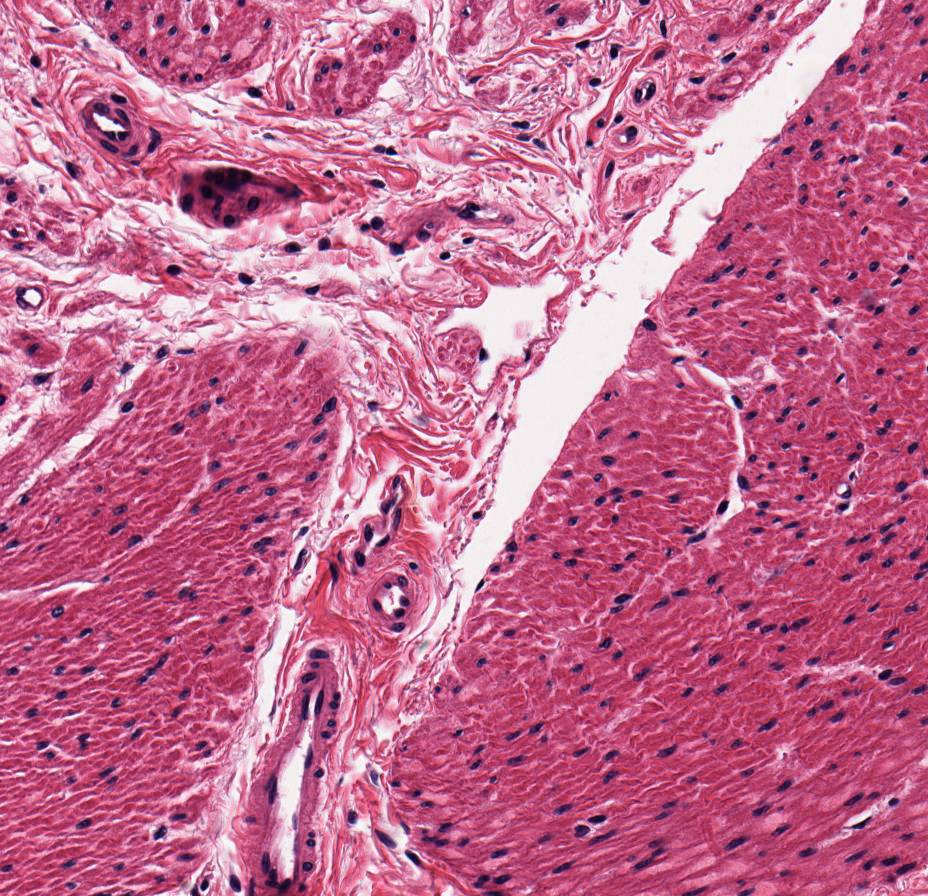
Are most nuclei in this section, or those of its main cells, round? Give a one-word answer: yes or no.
No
